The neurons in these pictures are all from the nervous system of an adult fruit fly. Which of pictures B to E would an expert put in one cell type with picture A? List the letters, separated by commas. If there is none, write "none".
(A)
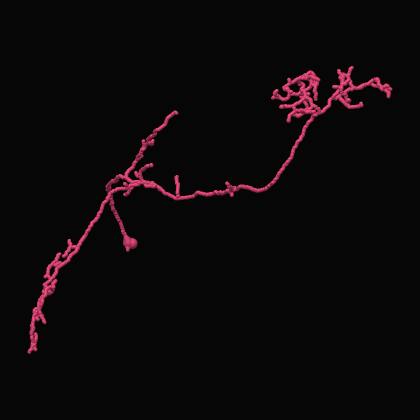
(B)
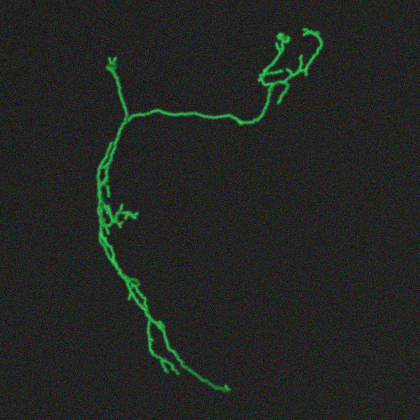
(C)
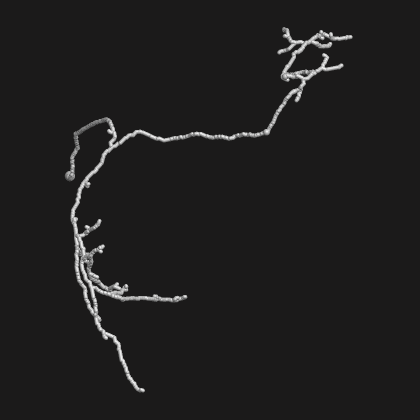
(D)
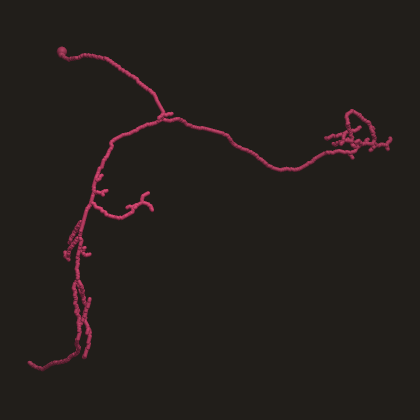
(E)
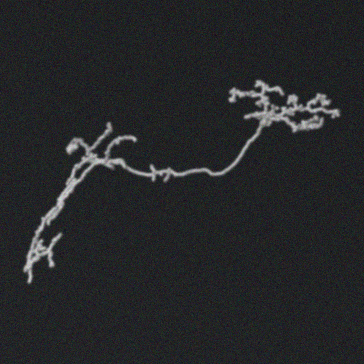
E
